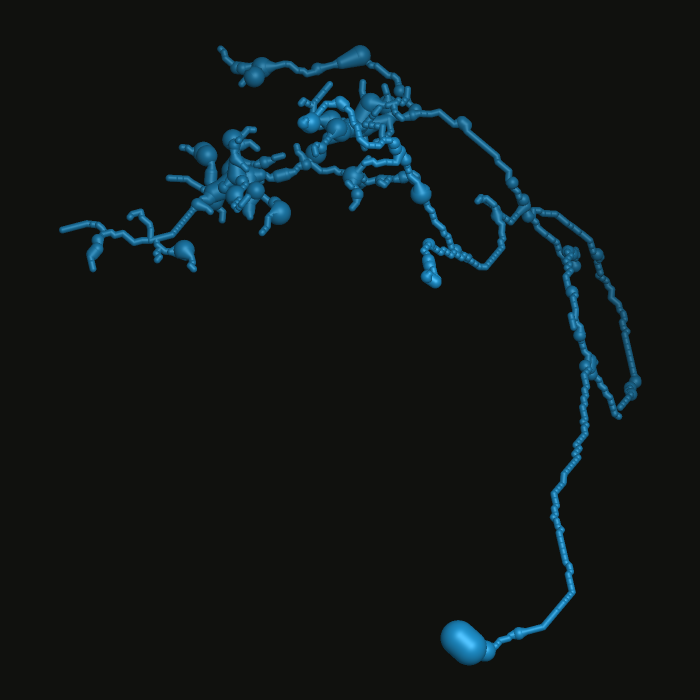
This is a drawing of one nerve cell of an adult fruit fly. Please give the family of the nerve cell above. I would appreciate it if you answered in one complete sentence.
The nerve cell is a member of the Li family.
